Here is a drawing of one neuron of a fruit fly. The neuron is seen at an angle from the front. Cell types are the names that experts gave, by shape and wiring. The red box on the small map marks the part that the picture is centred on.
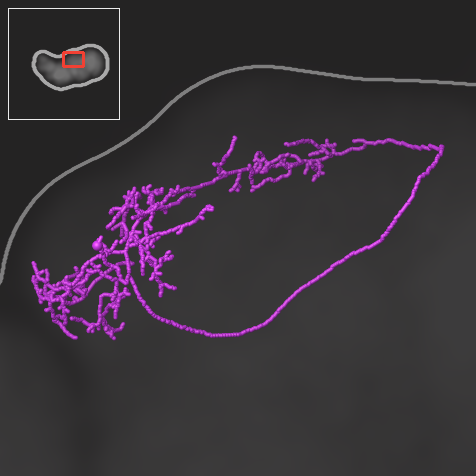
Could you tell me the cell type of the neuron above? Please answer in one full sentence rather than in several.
It is LHAD1b5 that is the cell type of the neuron.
